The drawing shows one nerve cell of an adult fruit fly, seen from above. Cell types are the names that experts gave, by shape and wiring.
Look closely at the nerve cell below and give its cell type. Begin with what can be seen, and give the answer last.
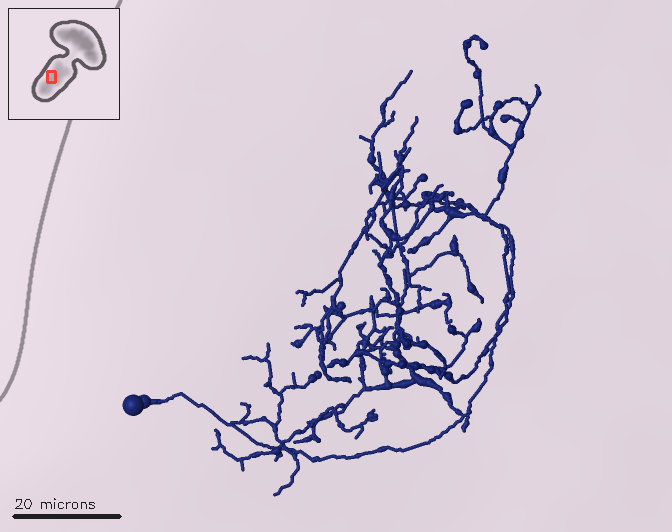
Its cell body lies at the lower left of the picture. By the scale bar it is about 85 microns tall in this view. The picture shows dozens of branch ends. Its broad class is nerve-cord intrinsic neuron. It is of cell type IN01B048_a.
